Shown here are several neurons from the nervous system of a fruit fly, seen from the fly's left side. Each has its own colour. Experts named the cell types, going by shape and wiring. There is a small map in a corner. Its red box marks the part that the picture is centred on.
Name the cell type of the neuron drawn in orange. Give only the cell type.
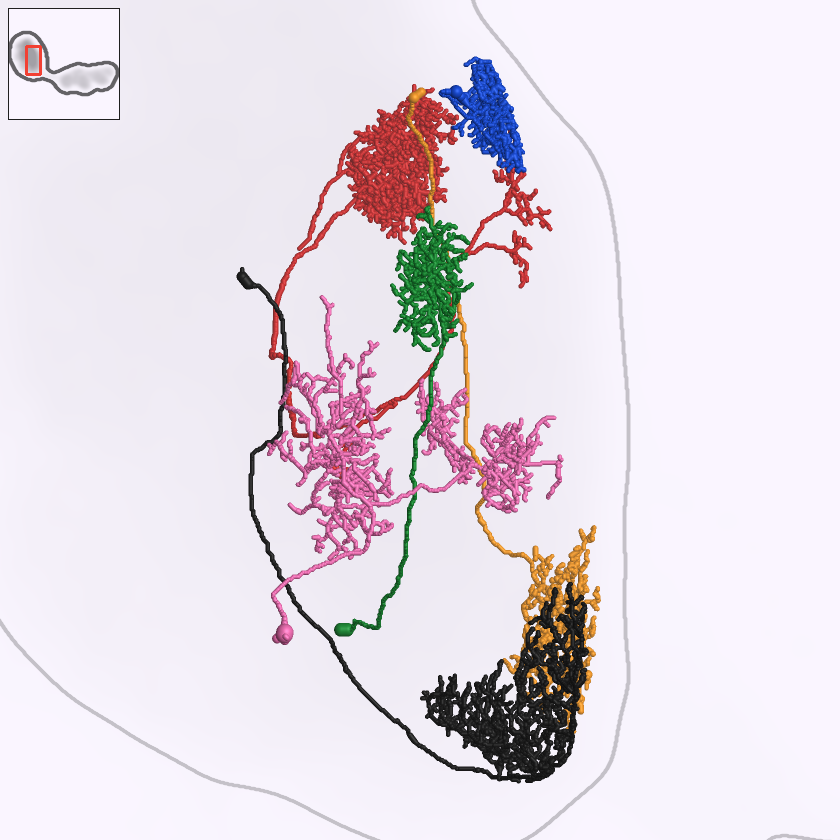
Pm2a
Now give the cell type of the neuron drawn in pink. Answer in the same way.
TmY16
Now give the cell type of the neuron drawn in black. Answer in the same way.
Pm2b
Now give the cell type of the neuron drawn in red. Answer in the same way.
MeLo9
